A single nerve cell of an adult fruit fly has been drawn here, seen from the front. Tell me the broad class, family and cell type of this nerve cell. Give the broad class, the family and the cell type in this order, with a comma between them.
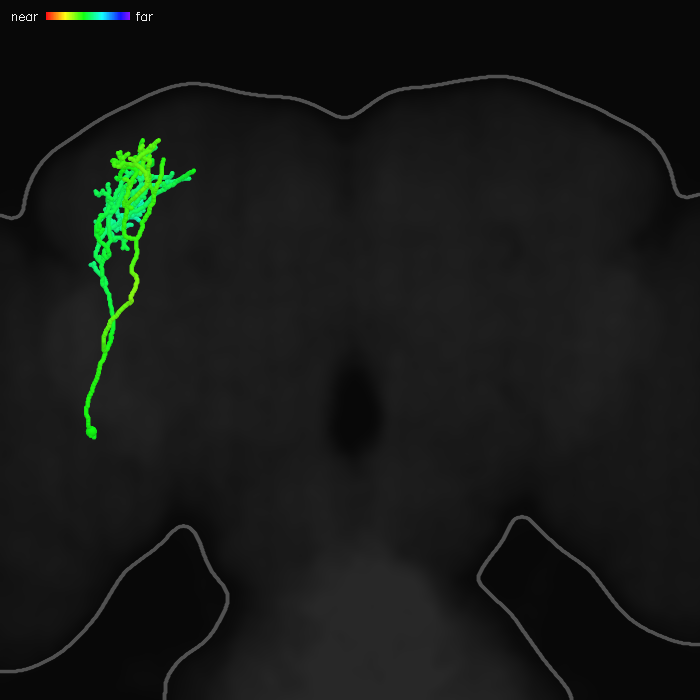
central-brain intrinsic neuron, hemilineage VLPl&p2_lateral, LHAV1f1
